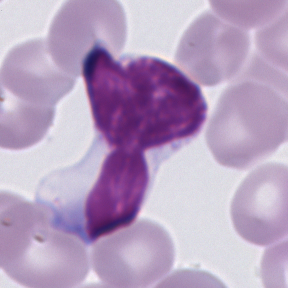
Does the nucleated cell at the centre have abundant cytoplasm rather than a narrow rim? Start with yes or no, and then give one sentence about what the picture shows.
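Yes. The cytoplasm spreads mainly to the lower left of the nucleus as a broad pale tongue.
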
